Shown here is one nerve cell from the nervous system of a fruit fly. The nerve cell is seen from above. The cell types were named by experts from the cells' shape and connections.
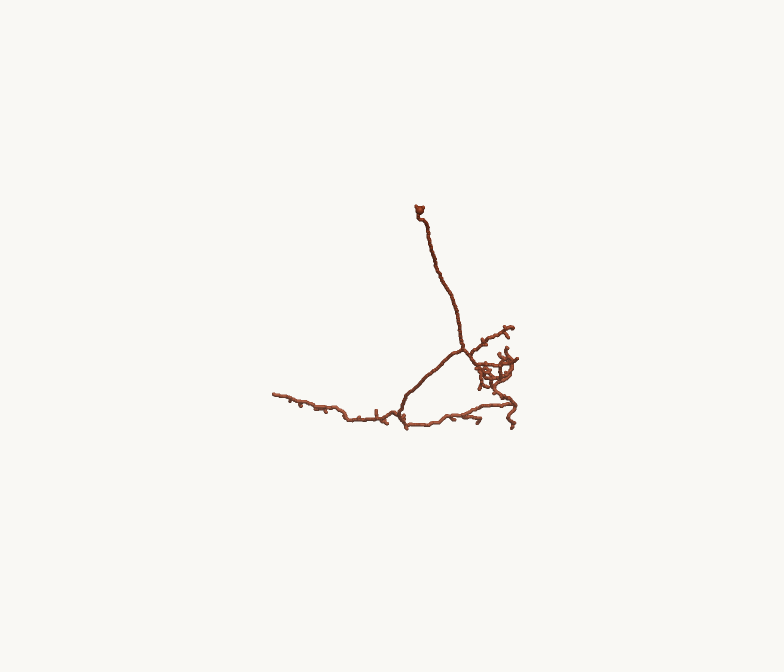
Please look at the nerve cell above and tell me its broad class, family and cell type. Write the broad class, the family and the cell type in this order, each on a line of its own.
central-brain intrinsic neuron
hemilineage SMPad2
CB1833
